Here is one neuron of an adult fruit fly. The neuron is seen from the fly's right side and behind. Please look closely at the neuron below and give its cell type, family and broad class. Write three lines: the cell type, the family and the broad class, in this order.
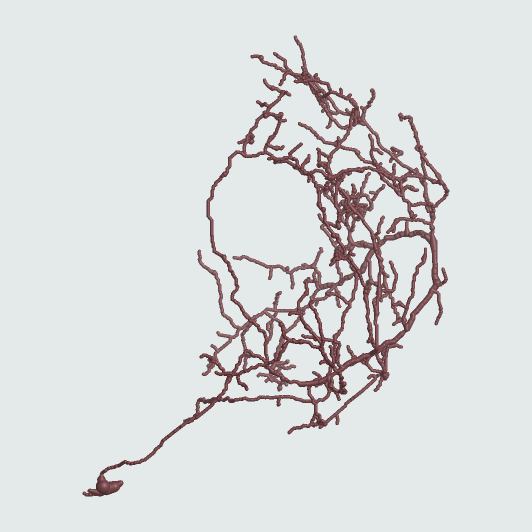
IN04B037
hemilineage 04B
nerve-cord intrinsic neuron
